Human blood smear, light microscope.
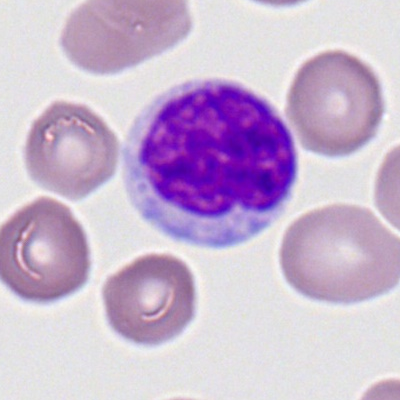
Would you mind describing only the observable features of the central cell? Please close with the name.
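Outline round and smooth. The nucleus fills most of the cell, its chromatin dark purple and coarsely clumped, with paler patches between the clumps. No coarse granules are seen in the cytoplasm. The cell is a lymphocyte.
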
